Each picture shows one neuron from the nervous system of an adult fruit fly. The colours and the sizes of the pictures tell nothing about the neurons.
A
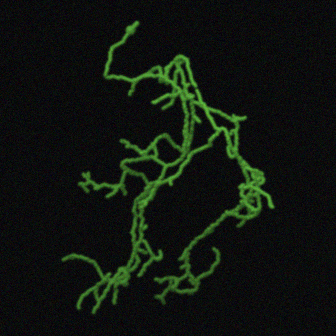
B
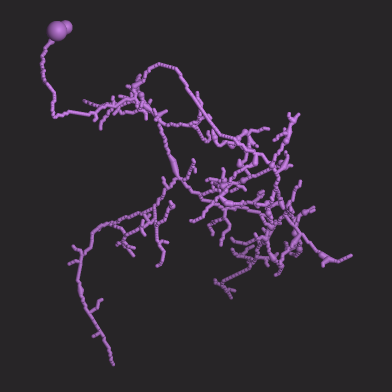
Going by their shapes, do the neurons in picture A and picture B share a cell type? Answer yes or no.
no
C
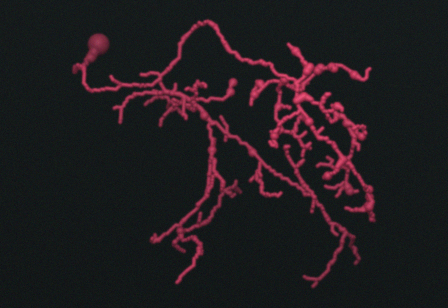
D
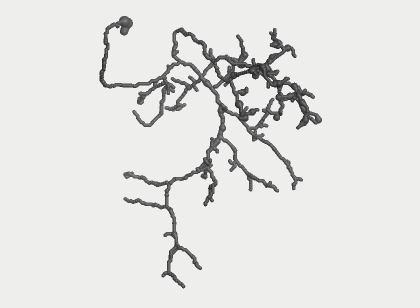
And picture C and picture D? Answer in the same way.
yes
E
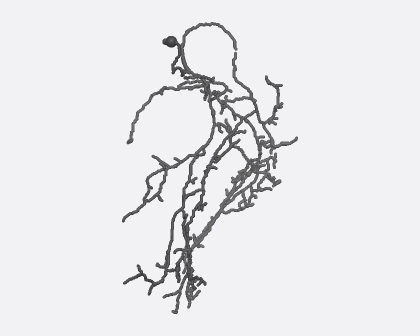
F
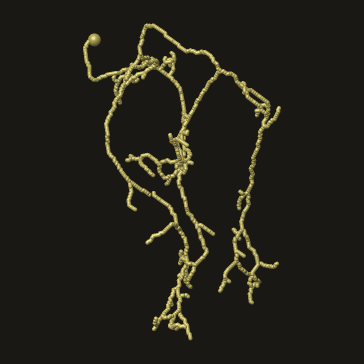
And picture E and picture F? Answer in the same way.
yes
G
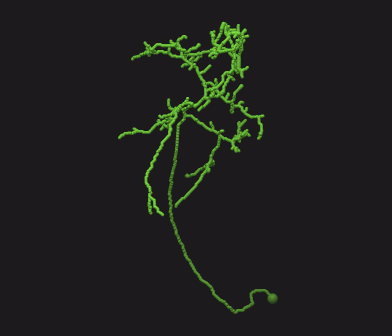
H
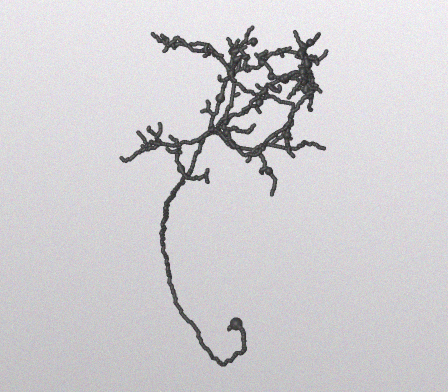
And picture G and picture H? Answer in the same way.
yes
